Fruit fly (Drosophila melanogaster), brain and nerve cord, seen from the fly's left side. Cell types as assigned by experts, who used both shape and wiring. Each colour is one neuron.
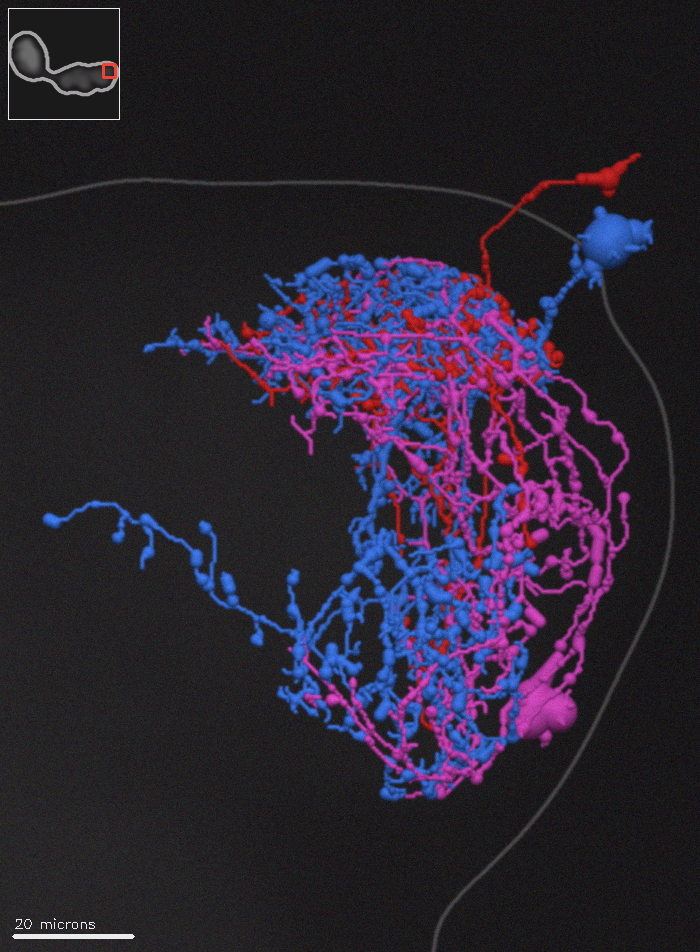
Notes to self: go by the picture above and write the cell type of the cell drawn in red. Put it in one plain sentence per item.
The cell type is INXXX374.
